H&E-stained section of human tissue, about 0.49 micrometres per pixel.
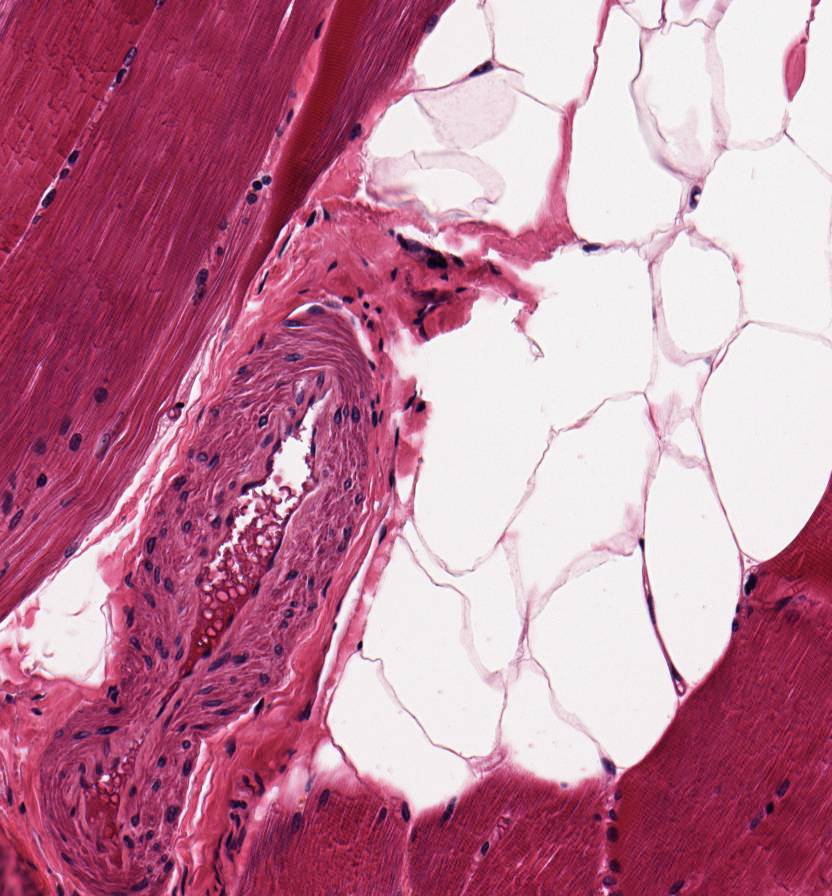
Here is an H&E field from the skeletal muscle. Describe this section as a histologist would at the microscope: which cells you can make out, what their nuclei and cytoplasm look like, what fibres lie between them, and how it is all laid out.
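Running diagonally from the lower left toward the centre is a thick-walled blood vessel. Its wall consists of many layers of spindle-shaped cells with elongated nuclei, and its narrow lumen holds red blood cells. The fat cells appear as large empty polygonal spaces outlined by thin pink membranes, with only a few flattened nuclei at their edges.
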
